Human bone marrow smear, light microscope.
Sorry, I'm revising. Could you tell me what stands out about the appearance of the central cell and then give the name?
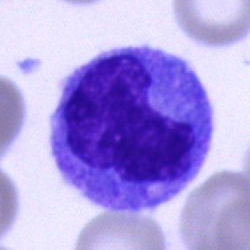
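Round in outline, this cell is filled for the most part by its nucleus. That nucleus carries an indentation on its upper right side. The cytoplasm has a blue-violet colour. The cell is a monocyte.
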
